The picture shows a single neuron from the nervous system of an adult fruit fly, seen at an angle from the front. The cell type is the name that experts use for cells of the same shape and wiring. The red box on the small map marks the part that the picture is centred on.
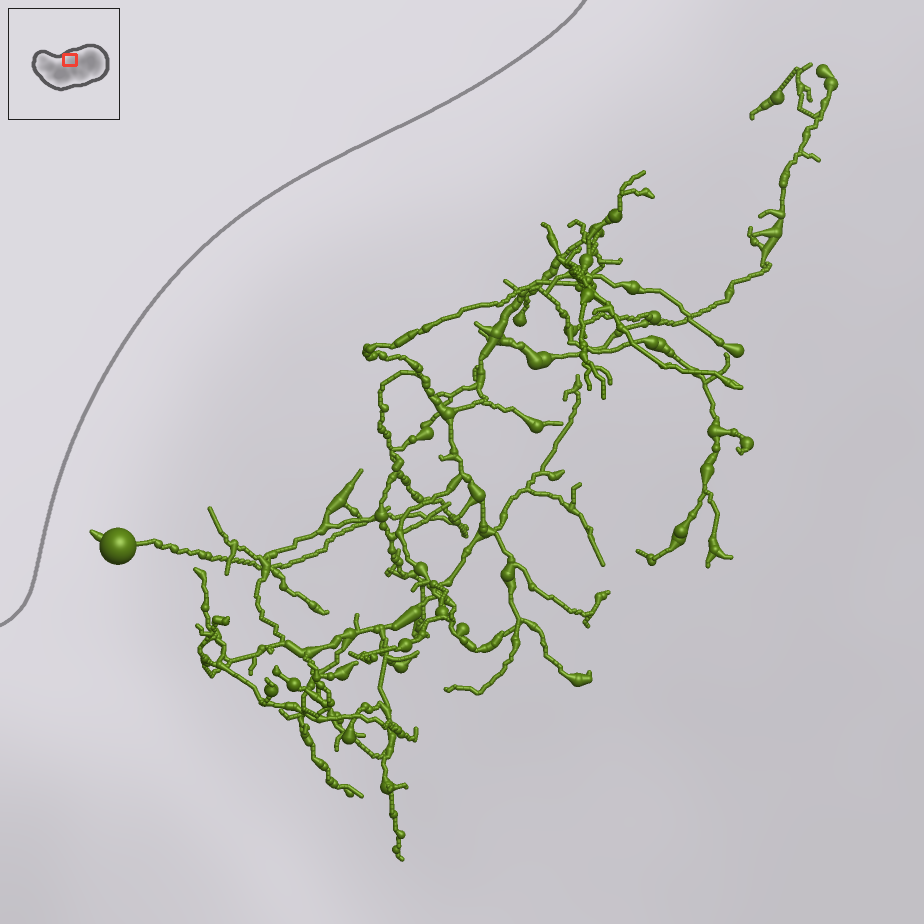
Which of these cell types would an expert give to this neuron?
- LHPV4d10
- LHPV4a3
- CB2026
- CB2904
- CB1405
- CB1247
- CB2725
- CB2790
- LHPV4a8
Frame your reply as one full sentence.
The neuron is of cell type CB2904.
